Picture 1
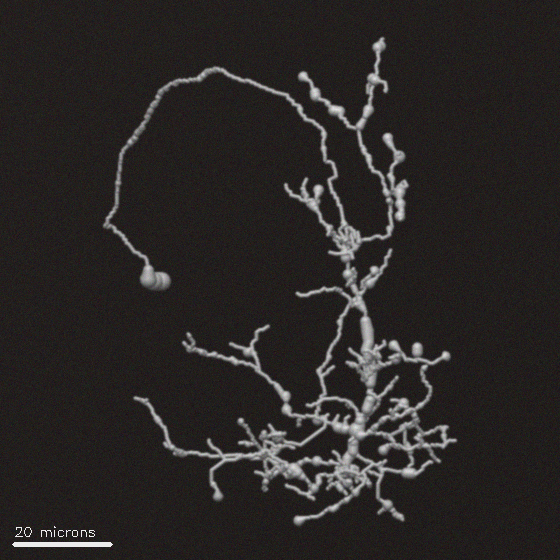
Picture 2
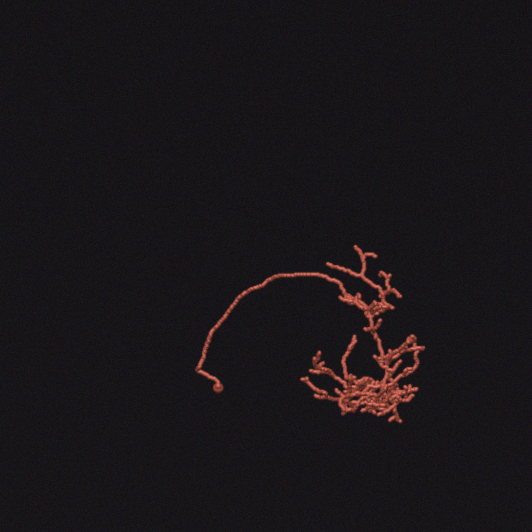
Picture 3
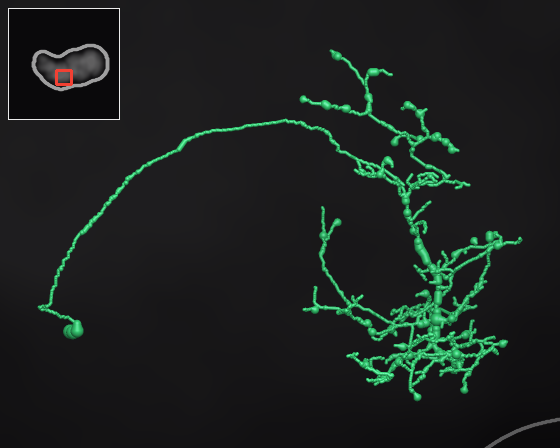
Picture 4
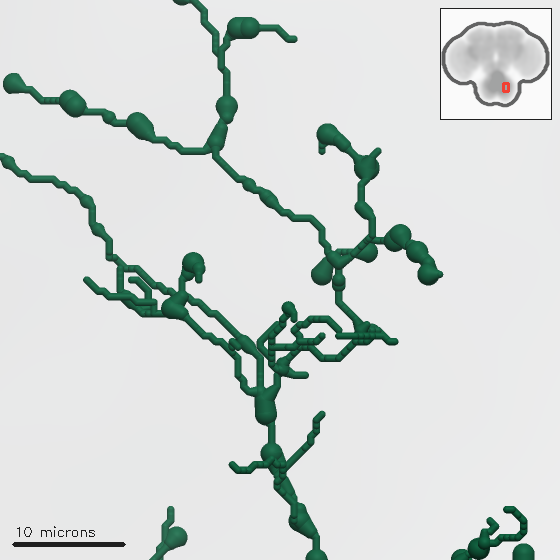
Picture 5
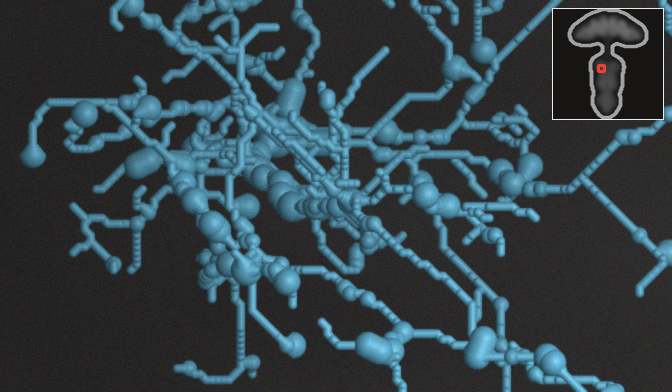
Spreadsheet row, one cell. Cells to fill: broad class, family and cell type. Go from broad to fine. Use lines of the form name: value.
broad class: nerve-cord intrinsic neuron
family: hemilineage 12B
cell type: IN12B084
